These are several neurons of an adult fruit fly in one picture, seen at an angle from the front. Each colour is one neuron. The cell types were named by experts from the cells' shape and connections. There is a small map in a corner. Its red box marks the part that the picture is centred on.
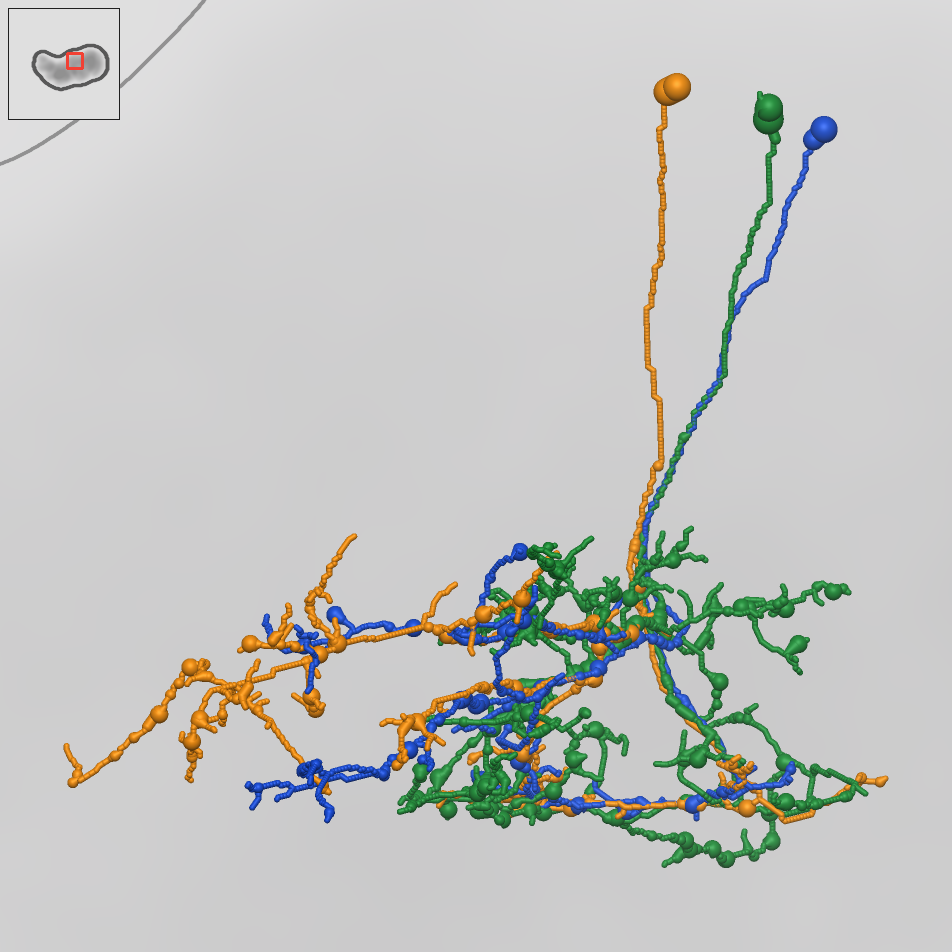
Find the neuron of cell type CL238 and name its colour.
blue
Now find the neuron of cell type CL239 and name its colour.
green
